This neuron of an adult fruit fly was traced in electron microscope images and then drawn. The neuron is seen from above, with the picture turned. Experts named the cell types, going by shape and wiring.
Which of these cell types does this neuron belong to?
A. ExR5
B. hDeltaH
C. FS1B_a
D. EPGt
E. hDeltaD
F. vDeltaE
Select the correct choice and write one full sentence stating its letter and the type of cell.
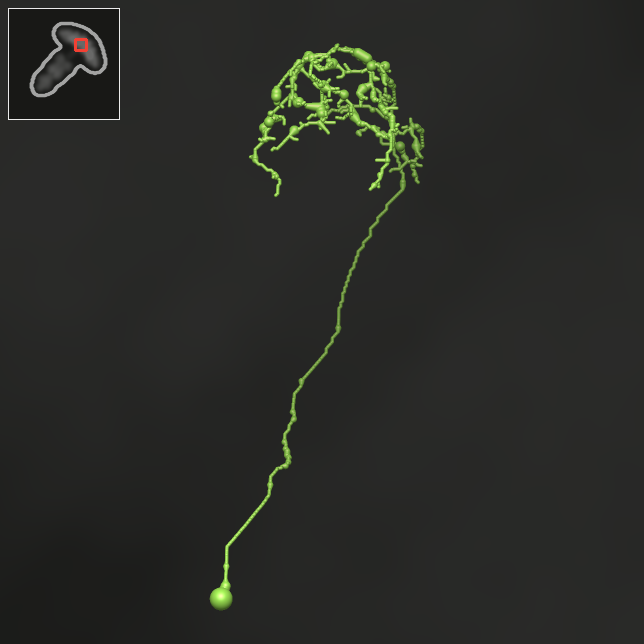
Named in option F, vDeltaE is the cell type of the neuron.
